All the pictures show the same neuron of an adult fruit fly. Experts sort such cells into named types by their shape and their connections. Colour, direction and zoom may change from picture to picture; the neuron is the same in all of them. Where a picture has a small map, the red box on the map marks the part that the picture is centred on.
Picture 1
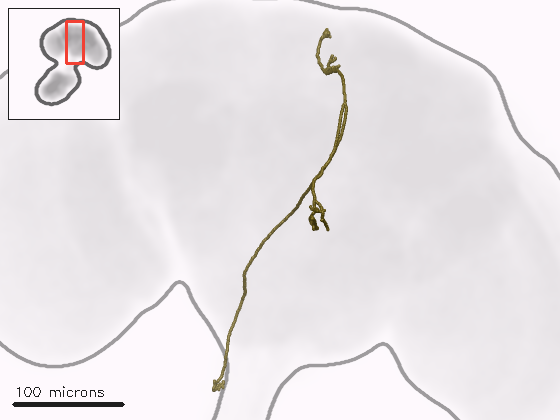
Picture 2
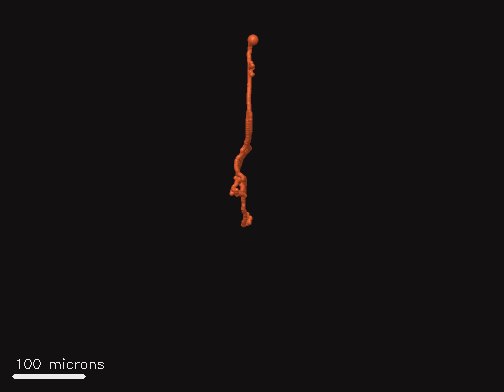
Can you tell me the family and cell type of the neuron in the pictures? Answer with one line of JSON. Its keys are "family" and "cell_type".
{"family": "PI", "cell_type": "PI3"}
